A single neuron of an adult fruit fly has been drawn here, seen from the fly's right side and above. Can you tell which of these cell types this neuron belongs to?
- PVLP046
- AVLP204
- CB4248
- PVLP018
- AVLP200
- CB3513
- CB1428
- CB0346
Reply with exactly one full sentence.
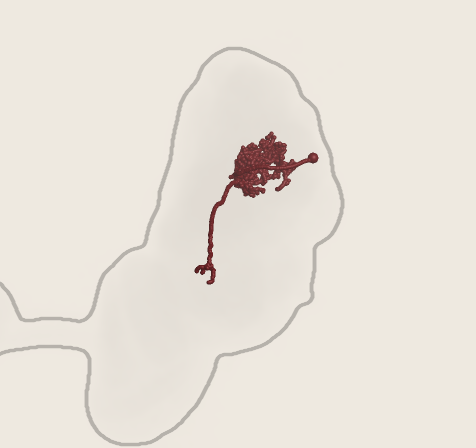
This neuron counts as a member of the cell type CB3513.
